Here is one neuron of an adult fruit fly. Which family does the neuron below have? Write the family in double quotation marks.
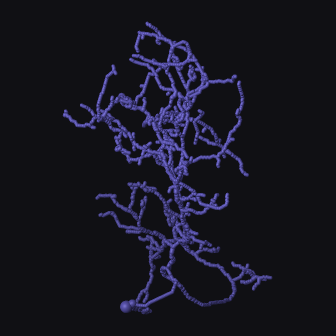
"hemilineage DM1_dorsal"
